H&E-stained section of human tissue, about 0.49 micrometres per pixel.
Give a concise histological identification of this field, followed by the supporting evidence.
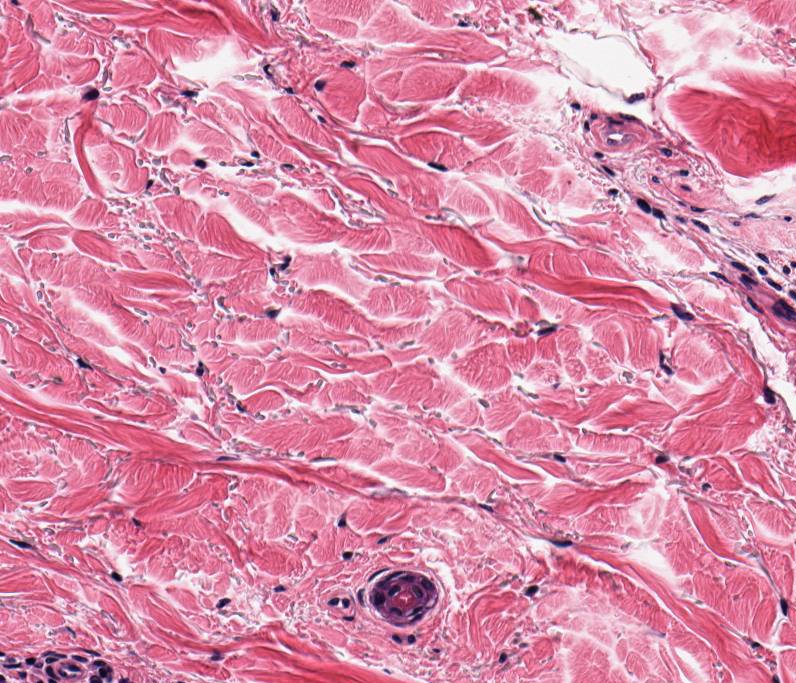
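Dermis fills the field. The fibre bundles stain a strong pink-red.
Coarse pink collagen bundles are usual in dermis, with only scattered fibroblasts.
Nuclei are sparse, small and dark, lying between the bundles, which are separated throughout by narrow white clefts.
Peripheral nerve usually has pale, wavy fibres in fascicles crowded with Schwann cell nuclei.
No epithelium is present.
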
